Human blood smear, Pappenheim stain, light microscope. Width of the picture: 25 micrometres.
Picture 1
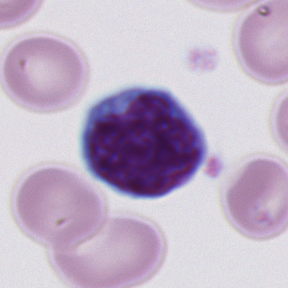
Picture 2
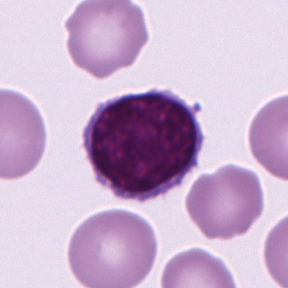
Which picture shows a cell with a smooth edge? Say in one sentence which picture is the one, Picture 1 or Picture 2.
The cell of Picture 1 has a smooth border with no projections, blebs or tags.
